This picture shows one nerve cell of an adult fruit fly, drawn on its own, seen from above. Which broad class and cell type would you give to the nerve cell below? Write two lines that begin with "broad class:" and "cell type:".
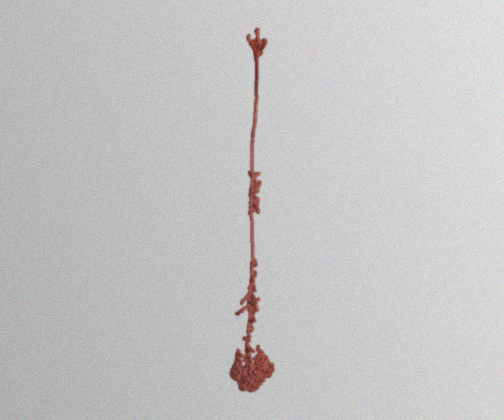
broad class: ascending neuron
cell type: ANXXX099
